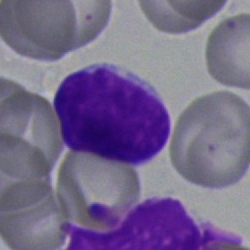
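Lymphocyte, central cell. Nucleus fills almost the whole cell. Cytoplasm scant: only a thin paler rim along the upper right edge. No granules visible. No vacuoles visible.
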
